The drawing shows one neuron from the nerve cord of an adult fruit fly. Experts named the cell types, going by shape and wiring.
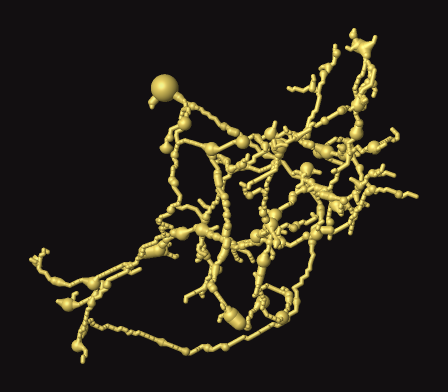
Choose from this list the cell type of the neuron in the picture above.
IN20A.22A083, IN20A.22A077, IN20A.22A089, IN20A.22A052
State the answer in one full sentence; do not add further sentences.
It is to cell type IN20A.22A089 that the neuron belongs.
